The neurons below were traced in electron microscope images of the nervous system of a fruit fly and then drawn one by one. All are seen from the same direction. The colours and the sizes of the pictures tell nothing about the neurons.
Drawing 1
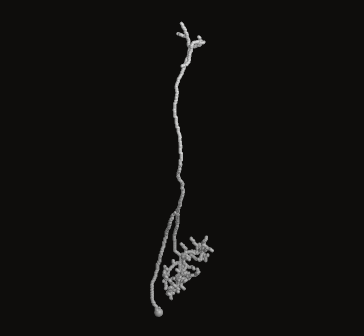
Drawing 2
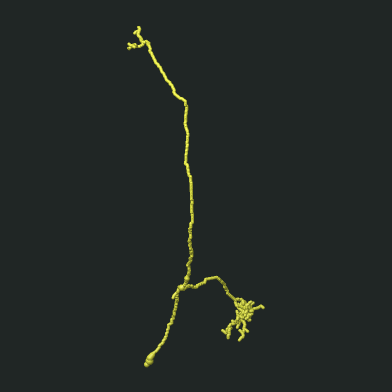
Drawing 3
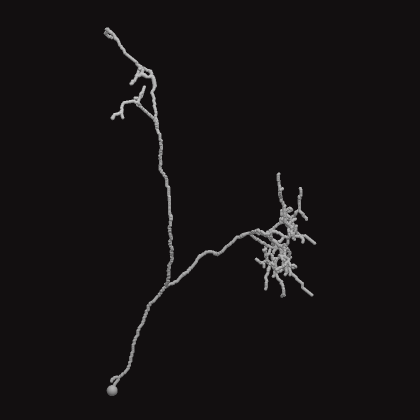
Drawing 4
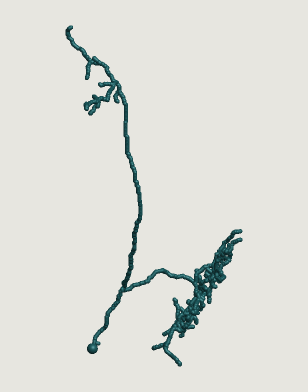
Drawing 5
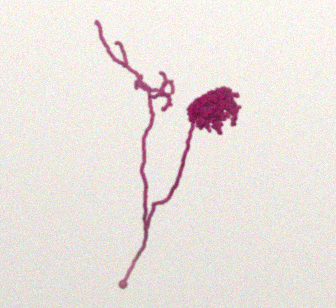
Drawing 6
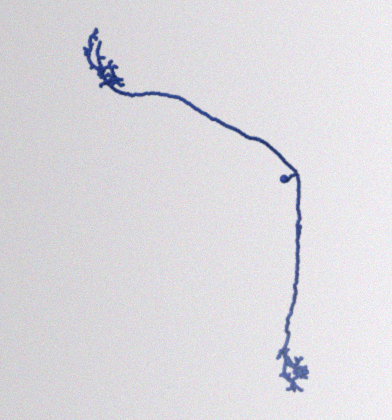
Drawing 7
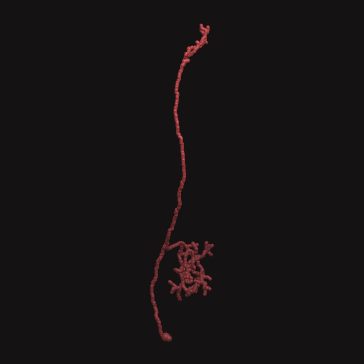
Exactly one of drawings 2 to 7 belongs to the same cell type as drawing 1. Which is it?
7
